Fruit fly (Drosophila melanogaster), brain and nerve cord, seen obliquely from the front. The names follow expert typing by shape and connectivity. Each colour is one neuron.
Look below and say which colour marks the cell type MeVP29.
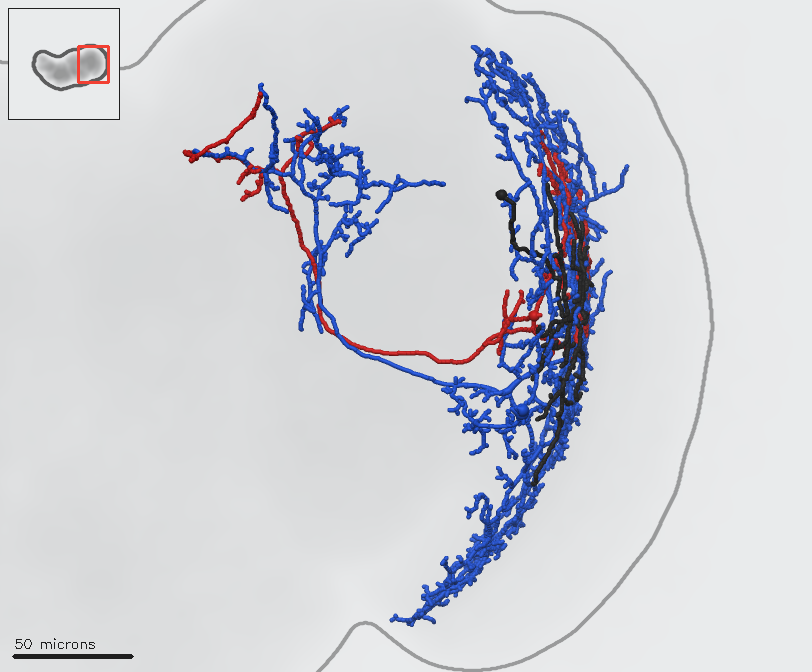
blue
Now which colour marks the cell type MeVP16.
red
